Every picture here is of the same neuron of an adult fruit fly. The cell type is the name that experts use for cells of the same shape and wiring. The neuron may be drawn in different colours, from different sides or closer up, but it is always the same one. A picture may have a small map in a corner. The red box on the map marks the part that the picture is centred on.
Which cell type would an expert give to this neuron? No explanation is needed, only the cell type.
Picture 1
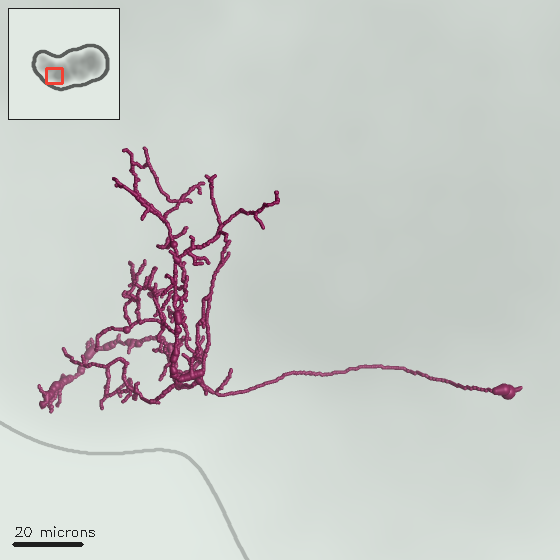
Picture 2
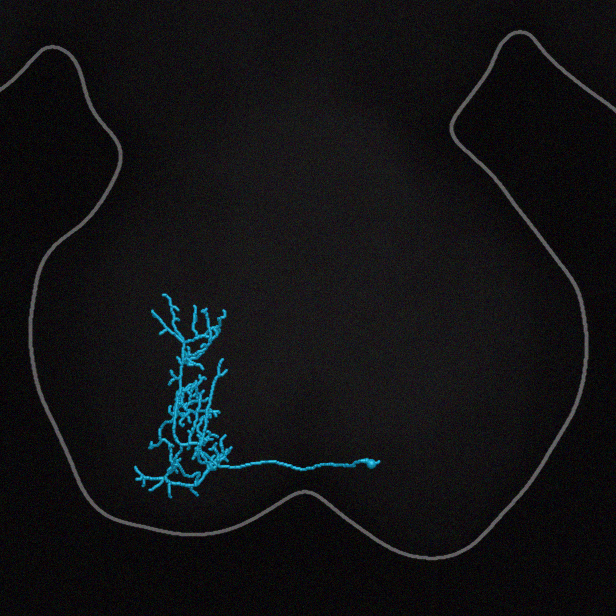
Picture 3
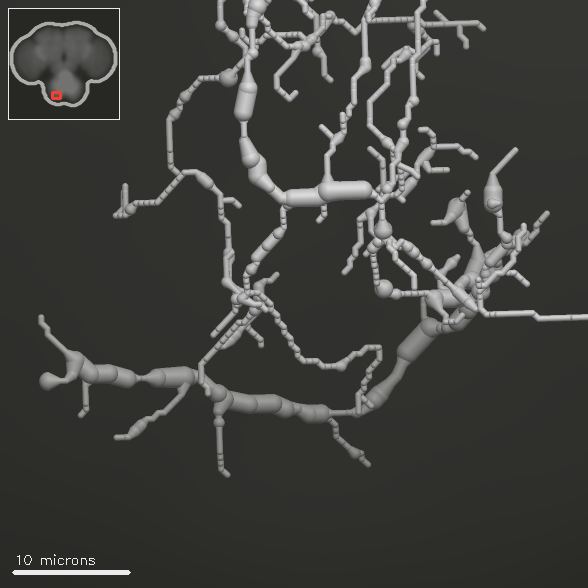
IN14A043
